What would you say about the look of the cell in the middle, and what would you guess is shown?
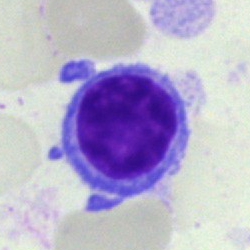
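Look at the nucleus first: dark purple chromatin, mottled with slightly lighter patches. Around it there's only a narrow rim of blue cytoplasm. You'll also spot small blue blebs poking out of the surface at the upper left and at the bottom. That's a lymphocyte.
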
